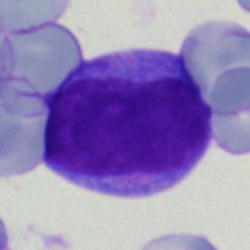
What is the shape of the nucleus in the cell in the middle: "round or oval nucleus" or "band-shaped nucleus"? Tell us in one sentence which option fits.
The nucleus takes the form of one compact round or oval mass.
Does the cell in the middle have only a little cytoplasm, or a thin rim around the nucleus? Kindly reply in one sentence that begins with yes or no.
Yes, most of the cell is filled by the nucleus.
